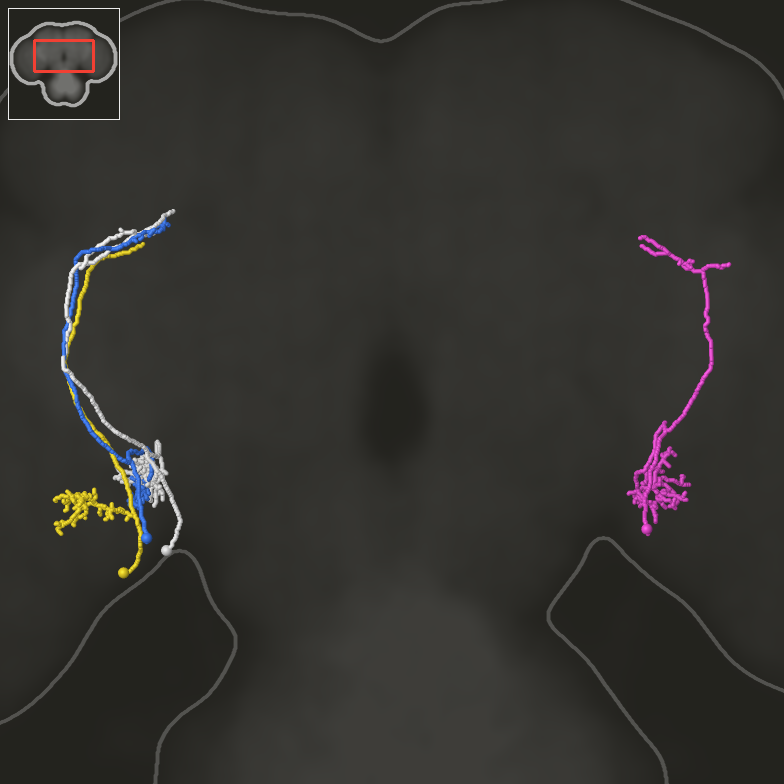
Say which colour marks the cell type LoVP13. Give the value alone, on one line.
yellow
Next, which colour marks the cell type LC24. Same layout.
white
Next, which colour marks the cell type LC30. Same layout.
blue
